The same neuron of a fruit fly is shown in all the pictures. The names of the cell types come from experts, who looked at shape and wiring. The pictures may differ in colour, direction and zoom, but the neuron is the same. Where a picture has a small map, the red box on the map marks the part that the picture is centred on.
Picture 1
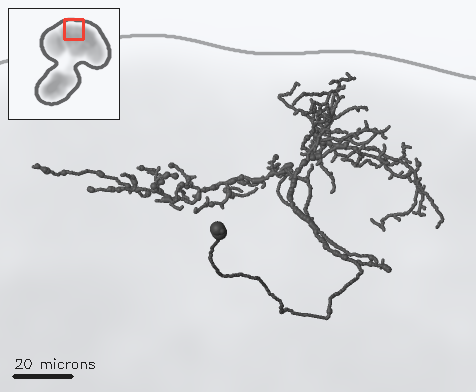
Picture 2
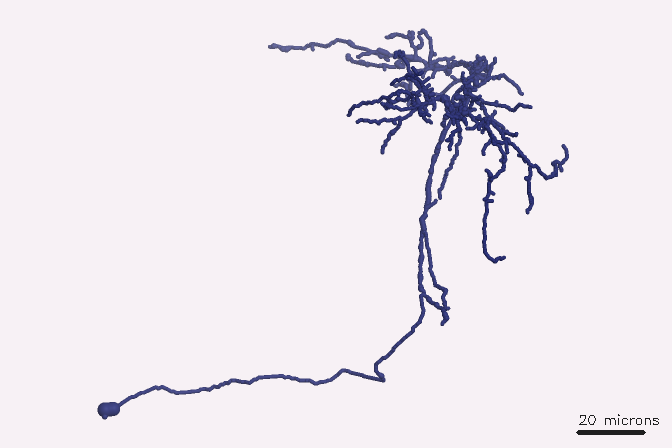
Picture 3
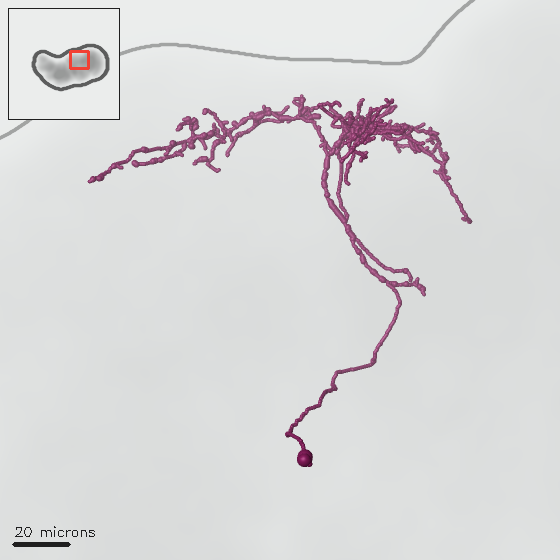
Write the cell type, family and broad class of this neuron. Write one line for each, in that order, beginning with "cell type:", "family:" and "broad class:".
cell type: SMP170
family: hemilineage AOTUv4_ventral
broad class: central-brain intrinsic neuron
